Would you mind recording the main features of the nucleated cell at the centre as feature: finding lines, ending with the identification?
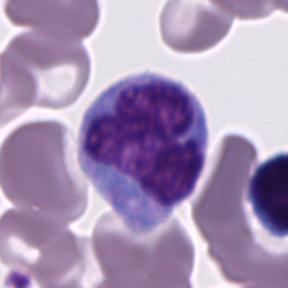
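Nucleus: folded into overlapping lobes, with clefts between them
Cytoplasm: mostly sitting below the nucleus
Granules: no coarse ones
Vacuoles: none you can see
Name: monocyte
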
